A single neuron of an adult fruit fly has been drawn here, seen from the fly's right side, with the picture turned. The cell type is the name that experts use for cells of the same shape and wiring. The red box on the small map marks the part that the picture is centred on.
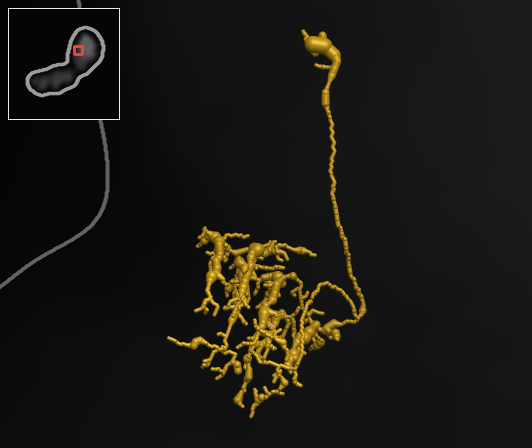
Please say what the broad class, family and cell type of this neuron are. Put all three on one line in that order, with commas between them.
optic-lobe intrinsic neuron, Dm, Dm9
